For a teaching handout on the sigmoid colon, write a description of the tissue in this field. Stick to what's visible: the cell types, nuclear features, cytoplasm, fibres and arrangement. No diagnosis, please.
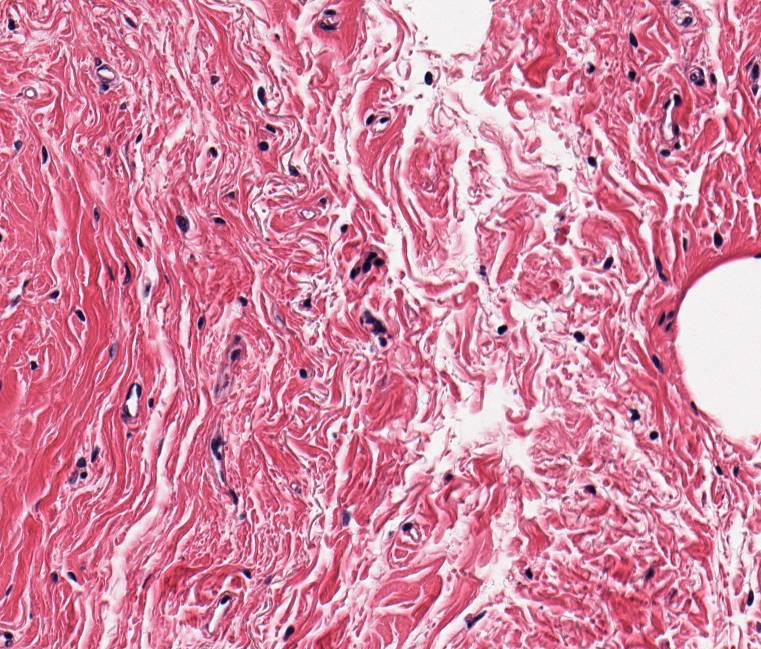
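Collagen bundles in the left part of the field run roughly vertically and parallel to one another. In the right half they are arranged haphazardly, in many directions. Cells are sparse; small dark spindle-shaped nuclei lie singly between the bundles. A few small thin-walled vessels with narrow lumens are scattered among the bundles, one of them at the left of centre.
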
